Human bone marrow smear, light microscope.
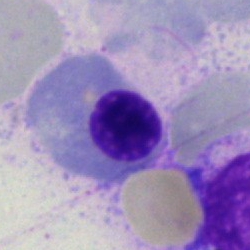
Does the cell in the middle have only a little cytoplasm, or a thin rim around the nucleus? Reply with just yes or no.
No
